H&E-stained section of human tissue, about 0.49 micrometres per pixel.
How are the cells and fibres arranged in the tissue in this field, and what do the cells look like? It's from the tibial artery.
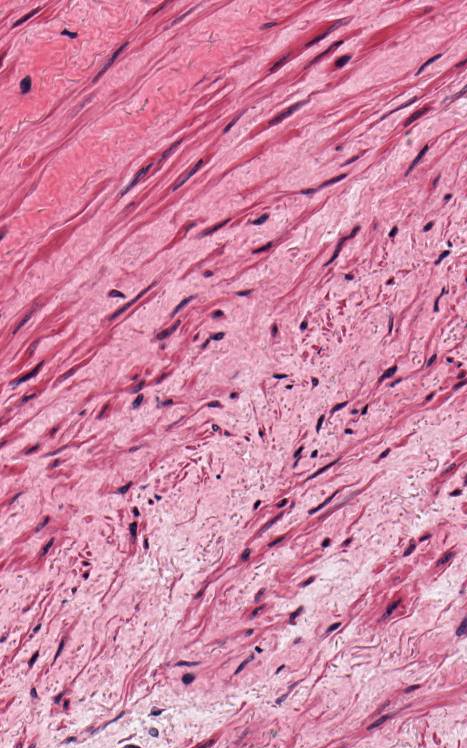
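First, the nuclei: dark, elongated and spindle-shaped, some gently wavy. Second, their spacing: they lie singly and well apart, so cell density is low, with no packed sheets. Third, the upper left: denser, more deeply pink fibrous bands with fewer nuclei than elsewhere. Fourth, the centre and lower part: looser, paler stroma, with fine wispy fibres between the cells.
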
